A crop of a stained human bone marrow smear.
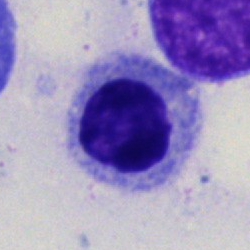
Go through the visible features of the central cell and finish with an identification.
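That central one has dark, densely condensed chromatin, and there are no nucleoli to see. Its cytoplasm is a pale greyish-blue, without any distinct granules. So that's an erythroblast.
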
